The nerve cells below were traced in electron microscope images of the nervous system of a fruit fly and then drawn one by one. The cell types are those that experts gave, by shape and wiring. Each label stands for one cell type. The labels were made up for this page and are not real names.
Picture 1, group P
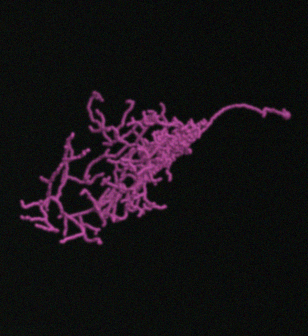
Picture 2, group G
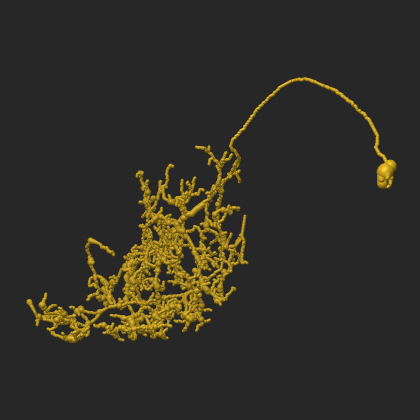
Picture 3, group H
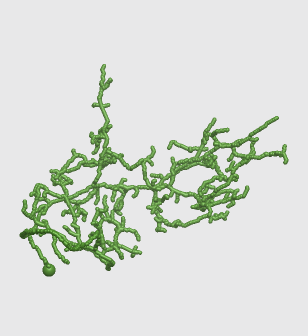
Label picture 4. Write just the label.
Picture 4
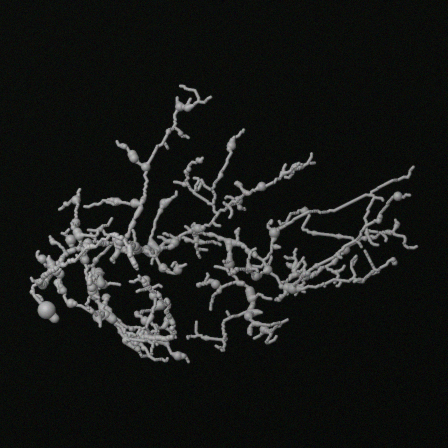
group H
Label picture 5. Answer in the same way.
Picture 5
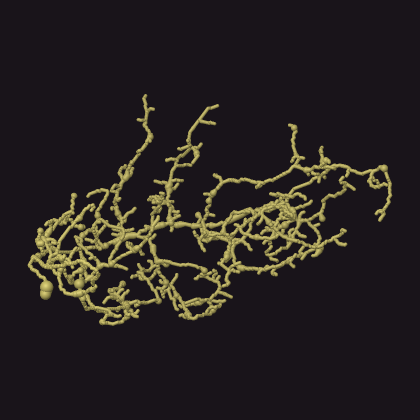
group H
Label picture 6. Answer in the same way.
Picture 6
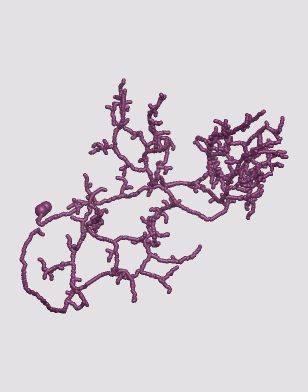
group H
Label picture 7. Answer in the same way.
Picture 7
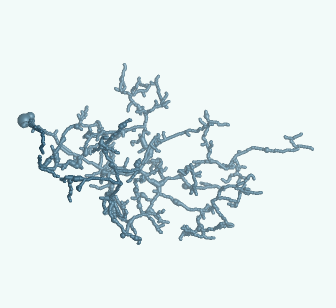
group H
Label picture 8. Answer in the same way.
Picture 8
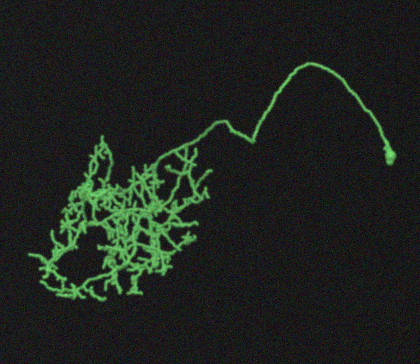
group G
